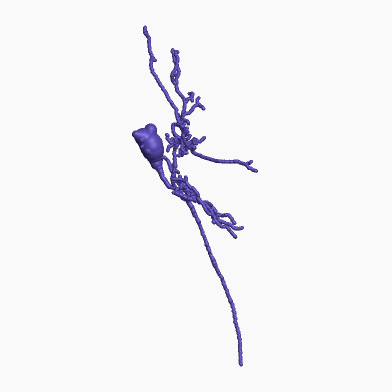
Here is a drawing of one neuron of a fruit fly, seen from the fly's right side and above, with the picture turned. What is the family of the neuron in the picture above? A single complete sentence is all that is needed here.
This neuron is designated as family MNad.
